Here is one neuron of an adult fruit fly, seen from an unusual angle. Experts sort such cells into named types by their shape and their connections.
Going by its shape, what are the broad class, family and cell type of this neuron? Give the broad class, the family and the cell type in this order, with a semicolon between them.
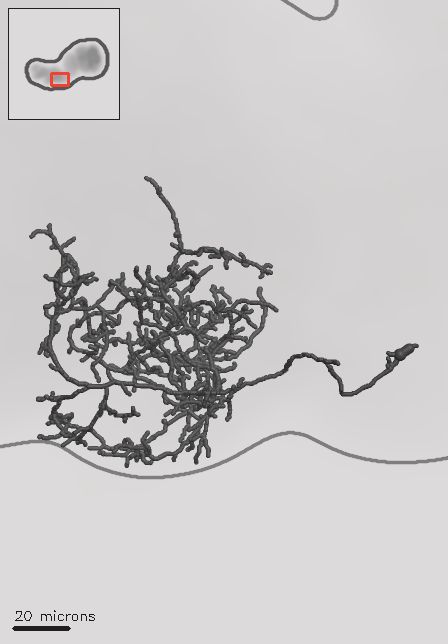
nerve-cord intrinsic neuron; hemilineage 14A; IN14A007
